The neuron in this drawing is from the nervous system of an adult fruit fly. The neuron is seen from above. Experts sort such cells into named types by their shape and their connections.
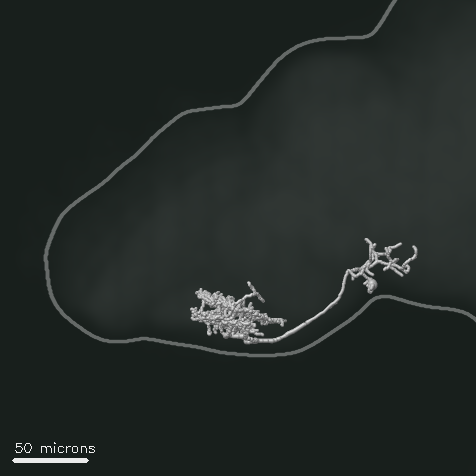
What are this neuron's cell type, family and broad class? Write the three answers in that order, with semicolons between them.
LPT26; LPT; visual projection neuron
